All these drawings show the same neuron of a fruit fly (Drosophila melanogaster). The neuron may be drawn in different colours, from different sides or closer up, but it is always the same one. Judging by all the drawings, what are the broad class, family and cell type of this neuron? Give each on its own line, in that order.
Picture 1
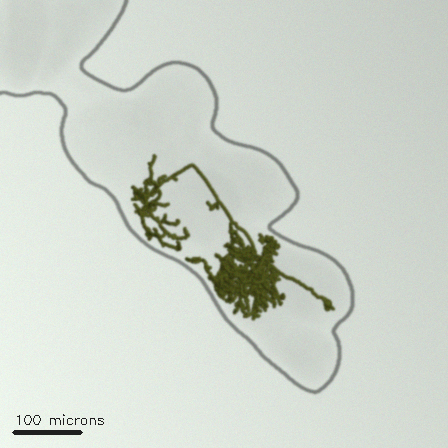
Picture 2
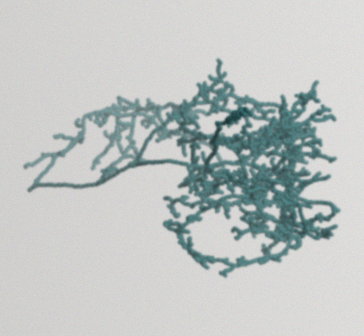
nerve-cord intrinsic neuron
hemilineage 05B
IN05B016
